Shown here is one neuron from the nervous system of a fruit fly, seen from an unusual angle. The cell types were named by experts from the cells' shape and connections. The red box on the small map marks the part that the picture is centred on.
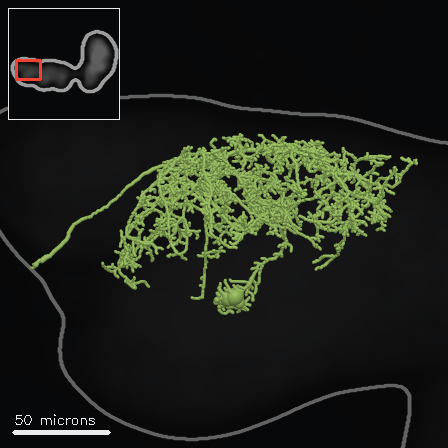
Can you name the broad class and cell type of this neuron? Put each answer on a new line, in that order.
motor neuron of the nerve cord
Sternal anterior rotator MN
